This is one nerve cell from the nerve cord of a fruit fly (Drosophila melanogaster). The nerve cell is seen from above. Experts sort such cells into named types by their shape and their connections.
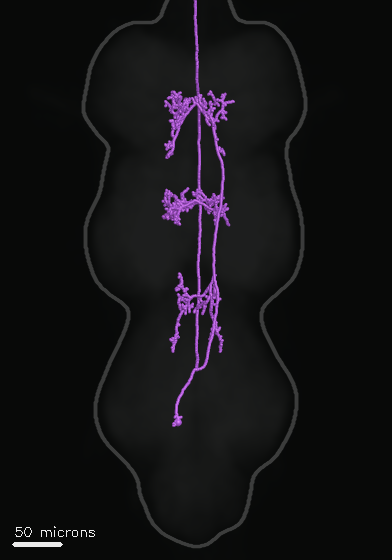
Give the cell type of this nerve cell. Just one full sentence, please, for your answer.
The cell type of this nerve cell is ANXXX098.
